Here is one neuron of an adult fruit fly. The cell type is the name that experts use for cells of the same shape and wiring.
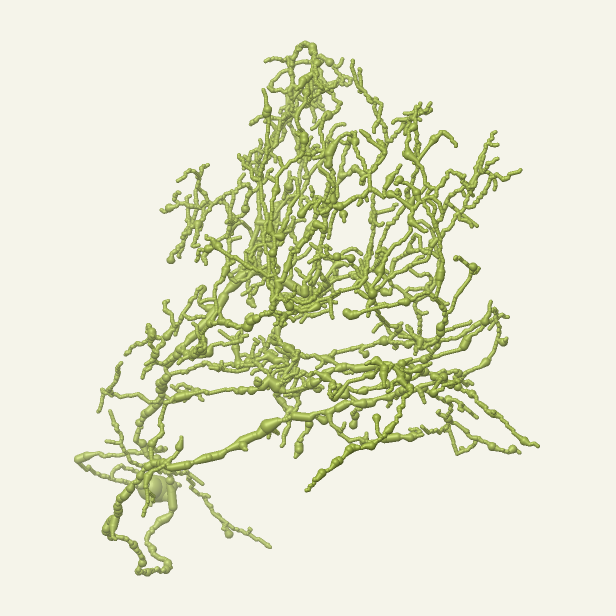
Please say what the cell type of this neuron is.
GNG158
